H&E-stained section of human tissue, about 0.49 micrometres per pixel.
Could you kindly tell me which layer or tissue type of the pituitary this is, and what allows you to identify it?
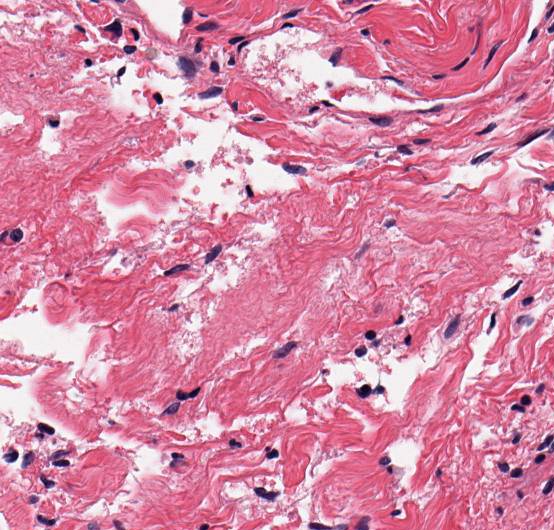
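Answer: dense connective tissue. First: eosin-pink collagen bundles fill the whole field, running in many directions, with a swirling arc at upper right. Second: nuclei are sparse and widely scattered.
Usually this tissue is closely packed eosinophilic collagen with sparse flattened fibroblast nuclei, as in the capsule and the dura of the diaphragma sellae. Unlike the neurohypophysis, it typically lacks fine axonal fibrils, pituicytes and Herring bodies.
Third: no epithelium anywhere.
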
